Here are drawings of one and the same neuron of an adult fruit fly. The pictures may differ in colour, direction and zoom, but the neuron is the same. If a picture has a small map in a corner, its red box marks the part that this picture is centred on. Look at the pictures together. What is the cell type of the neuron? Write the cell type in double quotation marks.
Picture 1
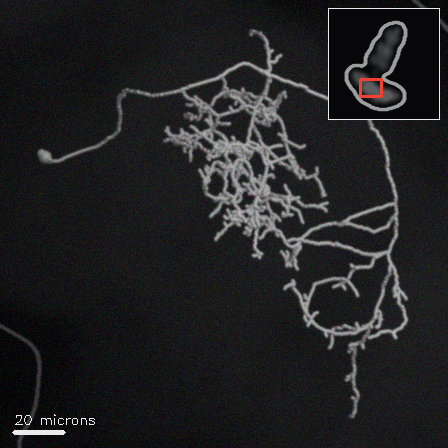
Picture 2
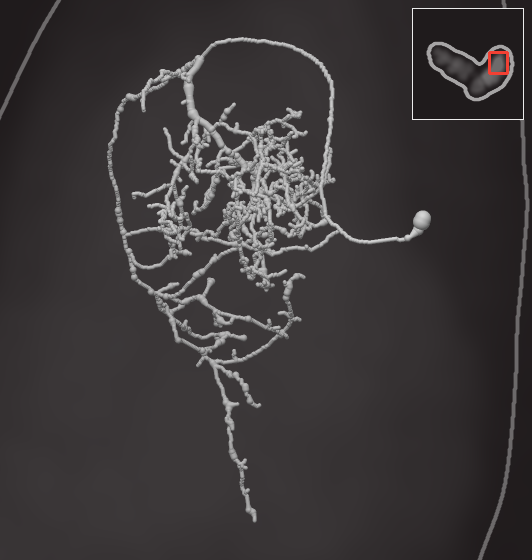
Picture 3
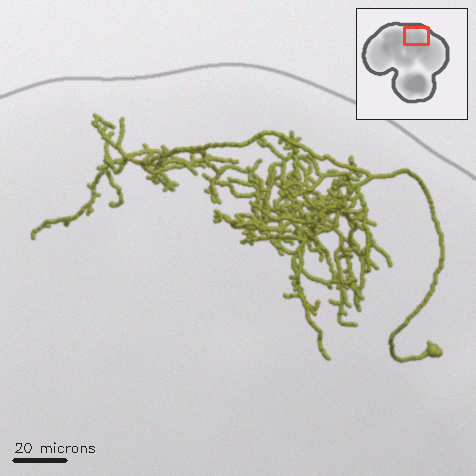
"SLP073"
